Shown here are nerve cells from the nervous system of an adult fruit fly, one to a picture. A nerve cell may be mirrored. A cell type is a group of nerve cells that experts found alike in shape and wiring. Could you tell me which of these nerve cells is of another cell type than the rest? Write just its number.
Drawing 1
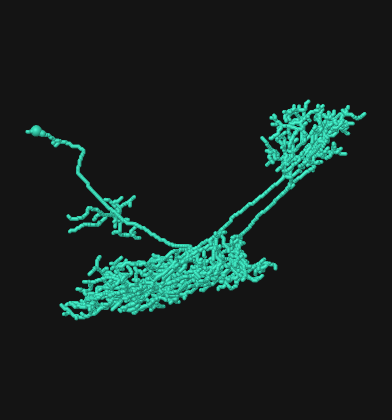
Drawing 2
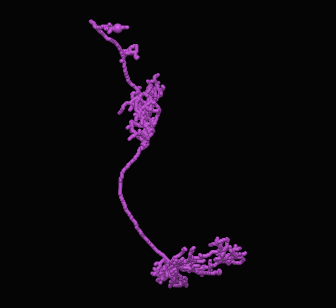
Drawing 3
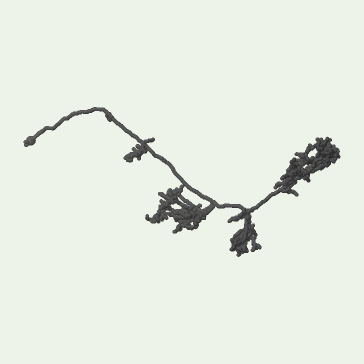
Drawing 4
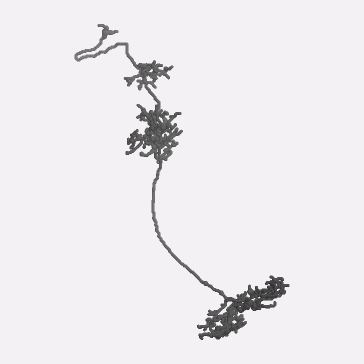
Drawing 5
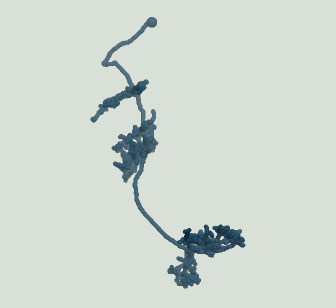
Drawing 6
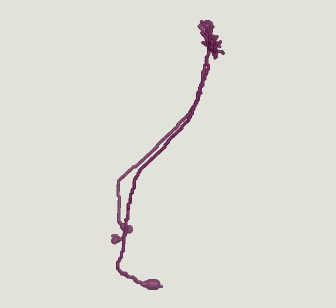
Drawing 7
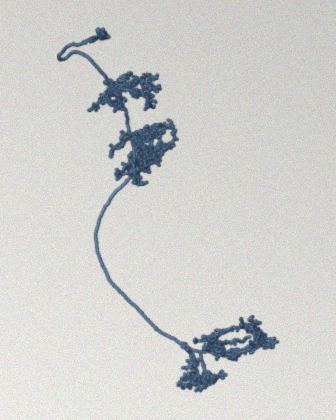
6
